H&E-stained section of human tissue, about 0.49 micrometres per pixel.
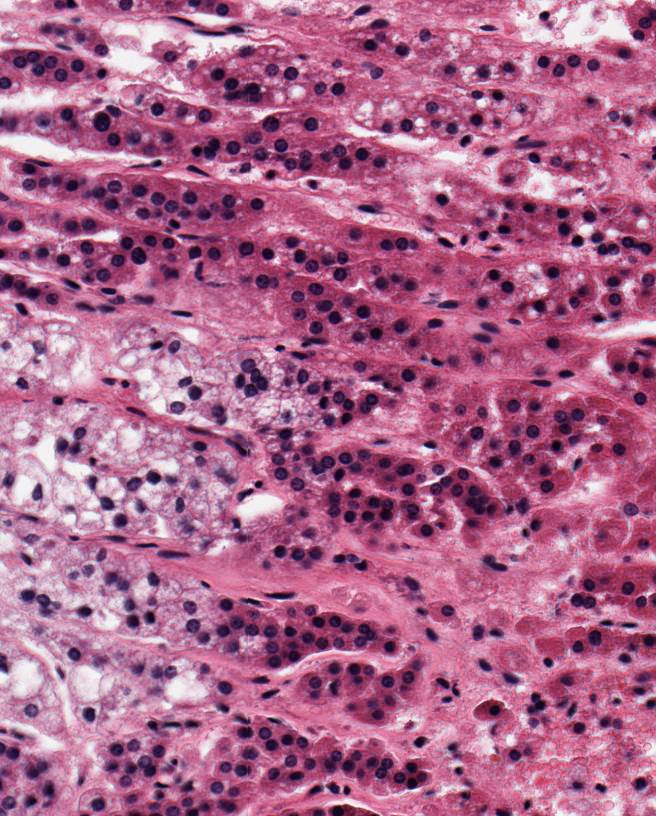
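Adrenal gland. Cells with pale, foamy, vacuolated cytoplasm form a distinct group at left middle and lower left. Most cells in the centre and right have compact, granular, pink cytoplasm. Narrow white cleft-like spaces lie between cords, most noticeably at upper left. The cells form no glandular lumens, ducts or follicles with central spaces.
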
